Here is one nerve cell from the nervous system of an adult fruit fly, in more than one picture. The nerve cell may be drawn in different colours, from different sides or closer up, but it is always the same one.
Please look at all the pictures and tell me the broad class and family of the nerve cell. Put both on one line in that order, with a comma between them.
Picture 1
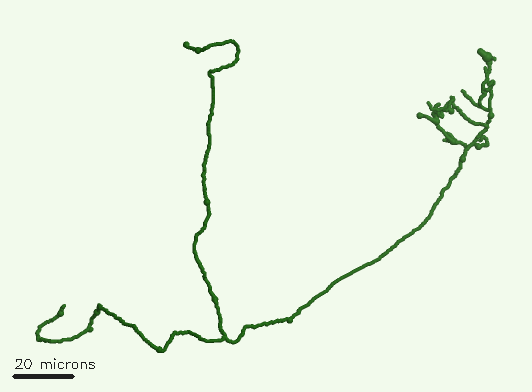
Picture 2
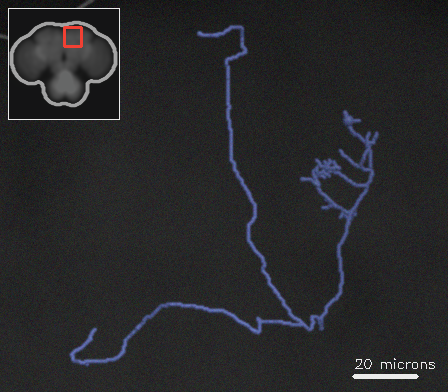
central-brain intrinsic neuron, class Kenyon Cell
